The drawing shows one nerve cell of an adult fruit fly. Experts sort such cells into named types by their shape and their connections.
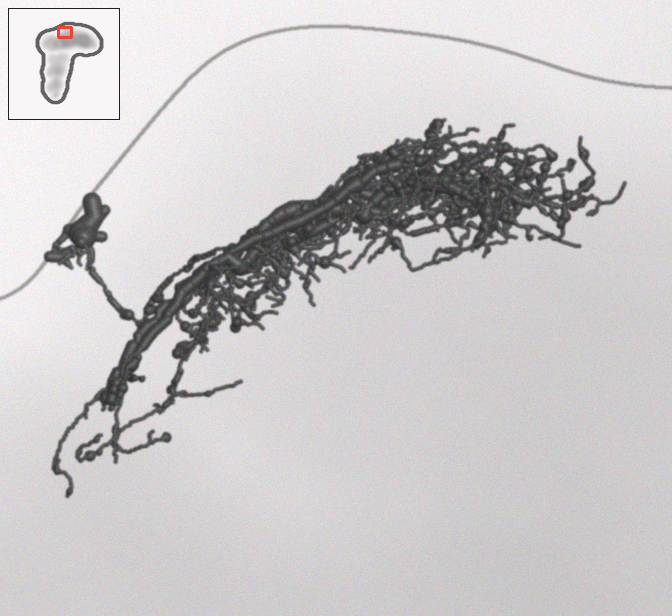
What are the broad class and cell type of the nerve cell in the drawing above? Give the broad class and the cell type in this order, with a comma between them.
central-brain intrinsic neuron, GNG206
